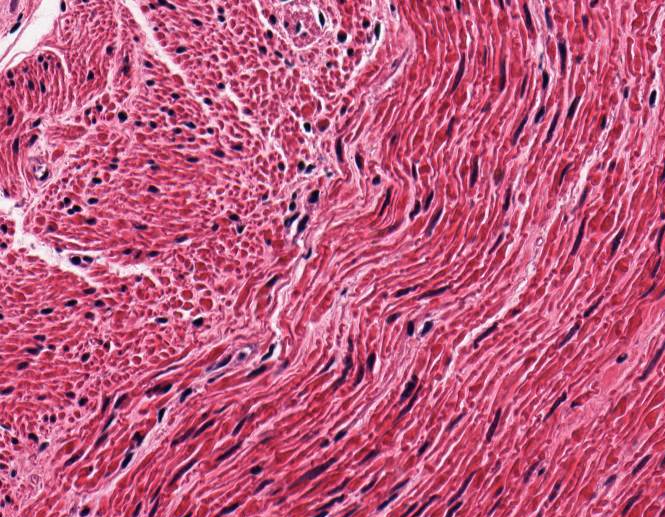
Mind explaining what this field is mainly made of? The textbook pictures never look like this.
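Smooth muscle. Smooth muscle cells, spindle-shaped, cytoplasm pink; in lengthwise-cut cells the nuclei are elongated, dark and central.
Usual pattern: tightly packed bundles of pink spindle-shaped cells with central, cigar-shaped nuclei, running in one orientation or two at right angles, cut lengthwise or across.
Upper-left bundles cut across, showing small rounded profiles, only some with a nucleus; right and lower bundles cut lengthwise.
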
